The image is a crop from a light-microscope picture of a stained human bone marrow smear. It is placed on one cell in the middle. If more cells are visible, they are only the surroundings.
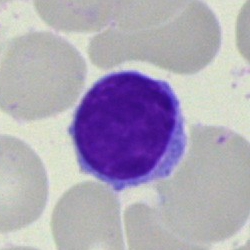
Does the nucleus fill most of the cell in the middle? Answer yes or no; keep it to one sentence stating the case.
Yes, in this cell the cytoplasm is scant.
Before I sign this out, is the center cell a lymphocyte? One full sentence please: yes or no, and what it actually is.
Yes, the cell occupying the center is a lymphocyte.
